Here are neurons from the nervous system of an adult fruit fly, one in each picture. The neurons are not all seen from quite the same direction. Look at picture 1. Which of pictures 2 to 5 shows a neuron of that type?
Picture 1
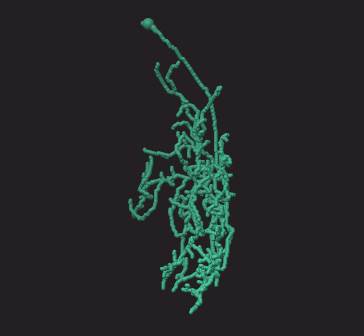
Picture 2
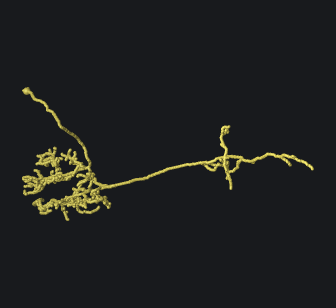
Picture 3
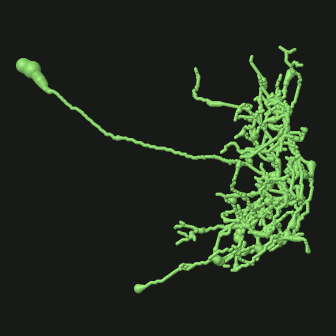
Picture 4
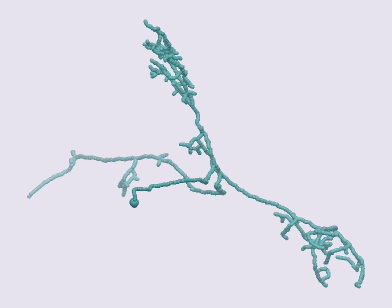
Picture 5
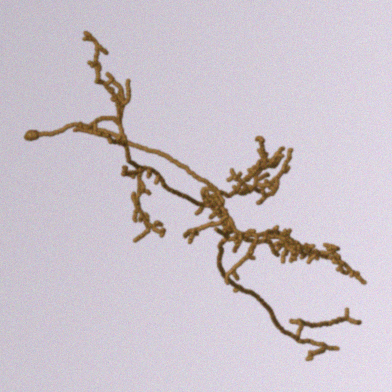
Picture 3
